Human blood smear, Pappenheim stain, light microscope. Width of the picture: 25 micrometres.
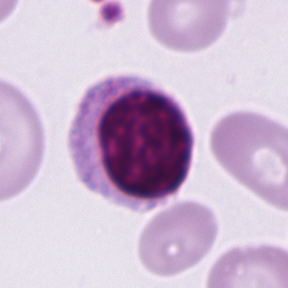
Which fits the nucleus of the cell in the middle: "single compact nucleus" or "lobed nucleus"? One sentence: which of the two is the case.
The nucleus is neither lobed nor band-shaped but one compact round, oval or kidney-shaped mass.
